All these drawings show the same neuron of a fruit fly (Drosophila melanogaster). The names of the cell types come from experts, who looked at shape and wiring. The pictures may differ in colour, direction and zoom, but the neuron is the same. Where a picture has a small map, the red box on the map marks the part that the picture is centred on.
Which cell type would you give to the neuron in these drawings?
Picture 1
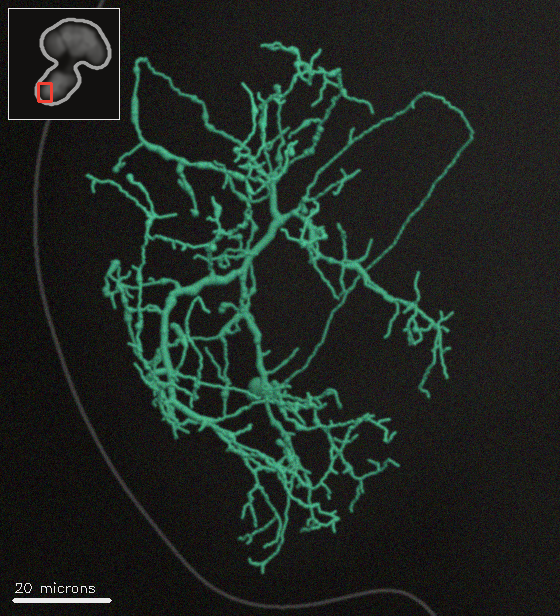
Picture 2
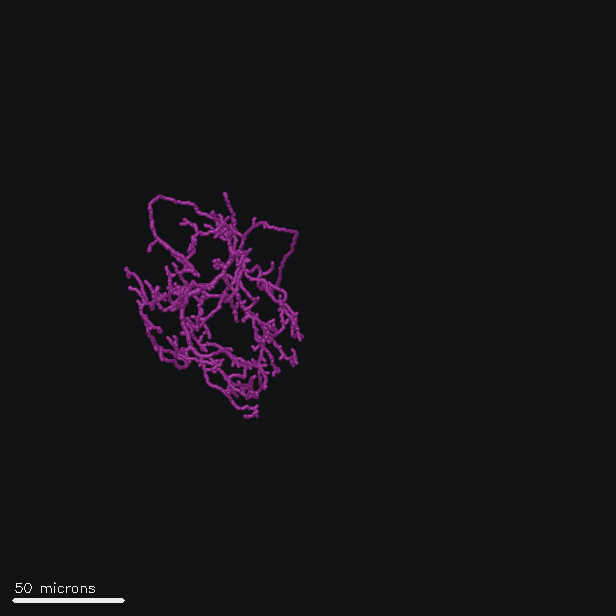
IN03A041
